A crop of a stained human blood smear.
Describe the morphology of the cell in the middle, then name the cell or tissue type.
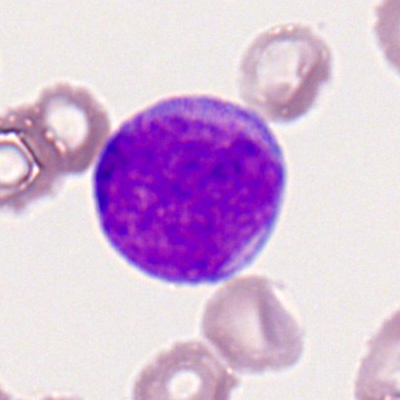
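Nucleus occupies nearly the whole cell. Thin rim of cytoplasm along the upper edge, blue. No granules visible. No vacuoles visible. Myeloblast.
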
